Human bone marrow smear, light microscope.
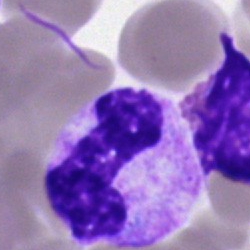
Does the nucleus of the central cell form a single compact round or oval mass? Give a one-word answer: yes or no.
No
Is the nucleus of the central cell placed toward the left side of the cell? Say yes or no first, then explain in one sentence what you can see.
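Yes. The nucleus is a thick curved band lying along the left side of the cell.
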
